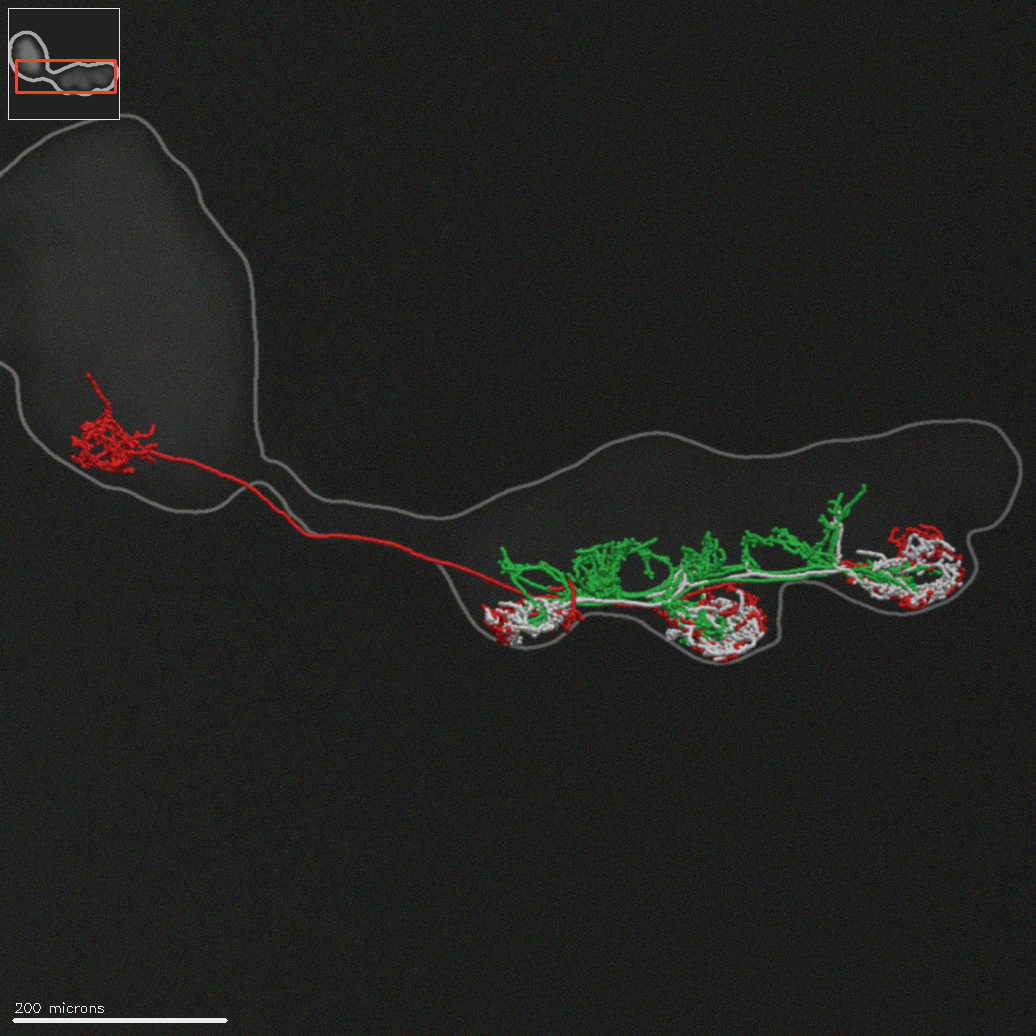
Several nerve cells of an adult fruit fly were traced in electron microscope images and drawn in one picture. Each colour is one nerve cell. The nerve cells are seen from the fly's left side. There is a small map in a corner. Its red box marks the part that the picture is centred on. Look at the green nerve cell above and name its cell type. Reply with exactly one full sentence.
It is IN05B022 that names the cell type of this nerve cell.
